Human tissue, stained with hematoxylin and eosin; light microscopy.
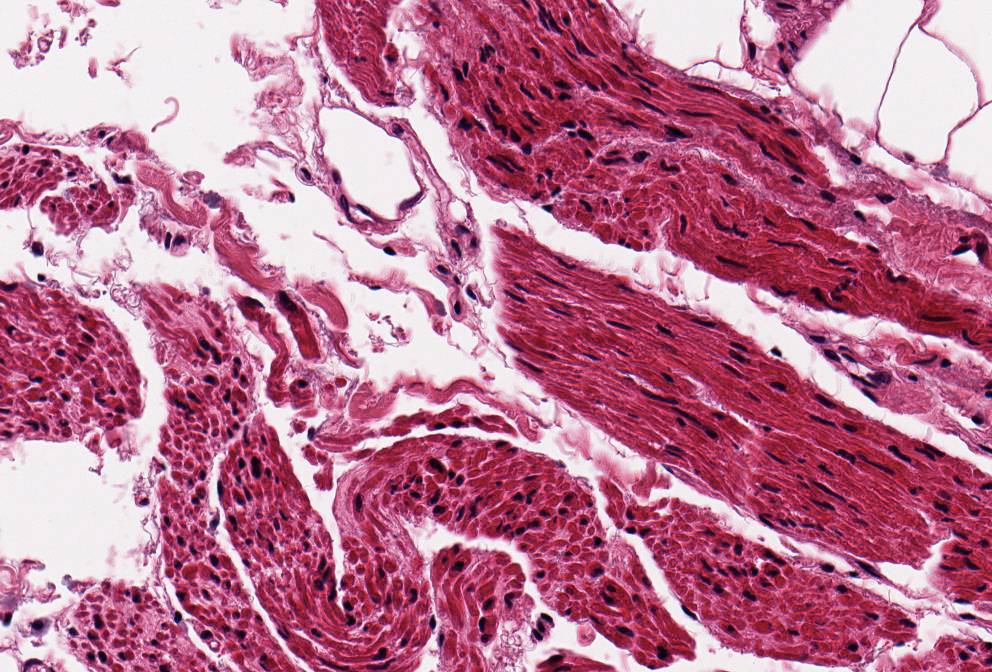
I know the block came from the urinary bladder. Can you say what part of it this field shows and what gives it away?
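What I see here is smooth muscle, in separate bundles cut in different planes. Where a bundle is cut lengthwise, the nuclei are elongated and cigar-shaped, lying along the cells.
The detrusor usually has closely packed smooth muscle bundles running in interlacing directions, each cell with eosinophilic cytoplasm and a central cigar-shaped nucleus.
At the left and lower left the bundles are cut crosswise, giving many small round nuclear profiles. The cytoplasm stains deep pink-red, with no cross-striations.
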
